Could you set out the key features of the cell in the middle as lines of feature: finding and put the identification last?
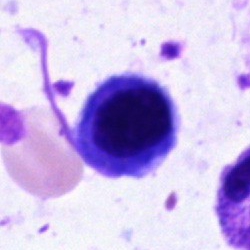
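Nuclear staining: dark purple, dense chromatin
Cytoplasmic colour: deep blue
Cytoplasmic extent: narrow rim around the nucleus
Granules: none seen in the cytoplasm
Name: erythroblast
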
